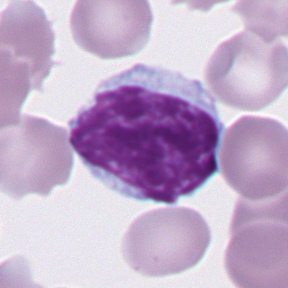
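Typical lymphocyte in a stained smear of human peripheral blood, the central cell of the picture. Its outline is roughly round, and the oval nucleus has no lobes or deep indentation. The cytoplasm is pale blue and contains no vacuoles.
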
